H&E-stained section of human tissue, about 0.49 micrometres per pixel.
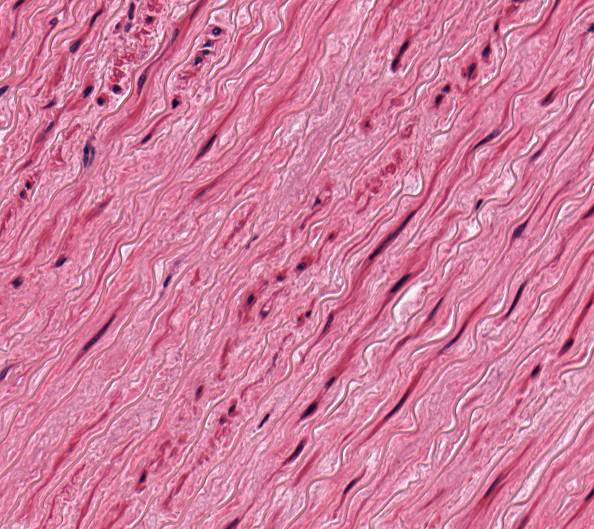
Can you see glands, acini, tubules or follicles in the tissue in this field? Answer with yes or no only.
No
